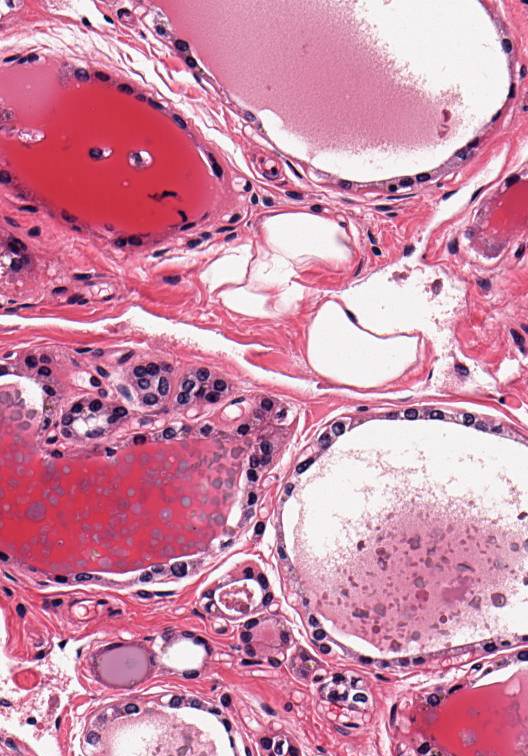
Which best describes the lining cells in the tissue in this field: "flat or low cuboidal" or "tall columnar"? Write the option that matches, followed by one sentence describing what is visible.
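Flat or low cuboidal. The follicles are lined by a single layer of flattened to low cuboidal cells with small dark round nuclei.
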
